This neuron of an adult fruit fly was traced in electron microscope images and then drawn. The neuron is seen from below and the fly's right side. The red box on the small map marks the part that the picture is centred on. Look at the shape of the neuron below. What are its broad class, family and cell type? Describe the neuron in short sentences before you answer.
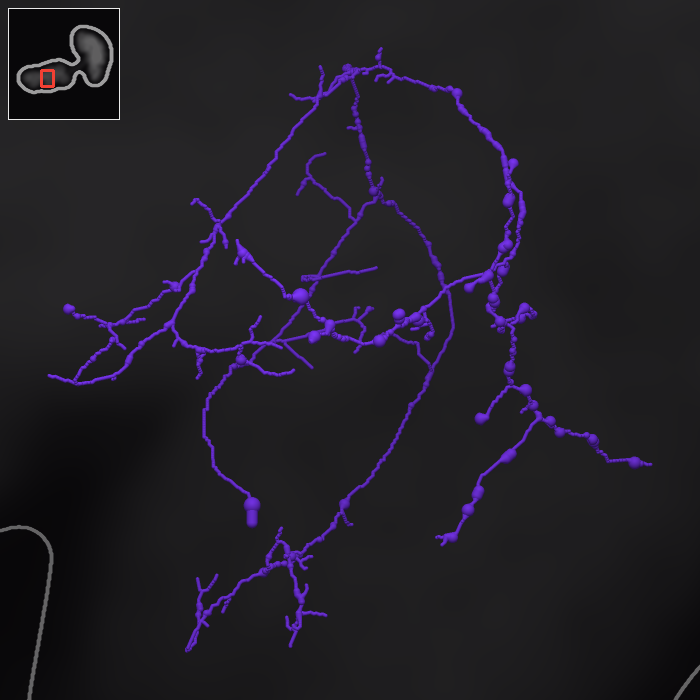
It lies in the nerve cord. The picture shows dozens of branch ends. It is a nerve-cord intrinsic neuron. The family is hemilineage 12B. The cell type is IN12B075.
